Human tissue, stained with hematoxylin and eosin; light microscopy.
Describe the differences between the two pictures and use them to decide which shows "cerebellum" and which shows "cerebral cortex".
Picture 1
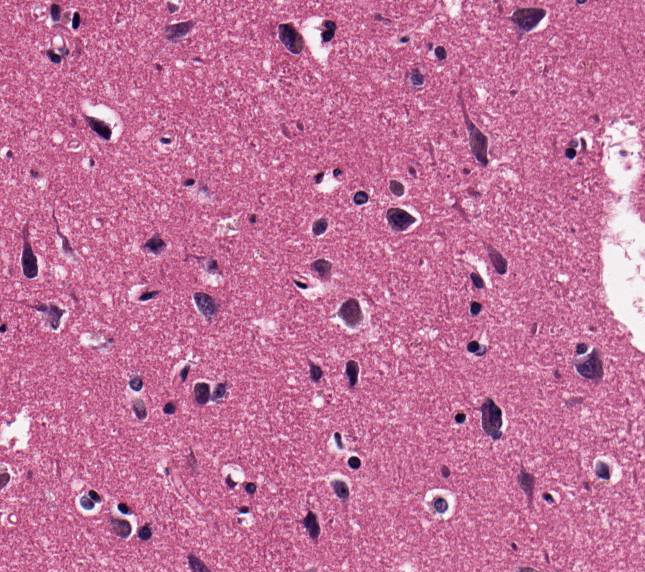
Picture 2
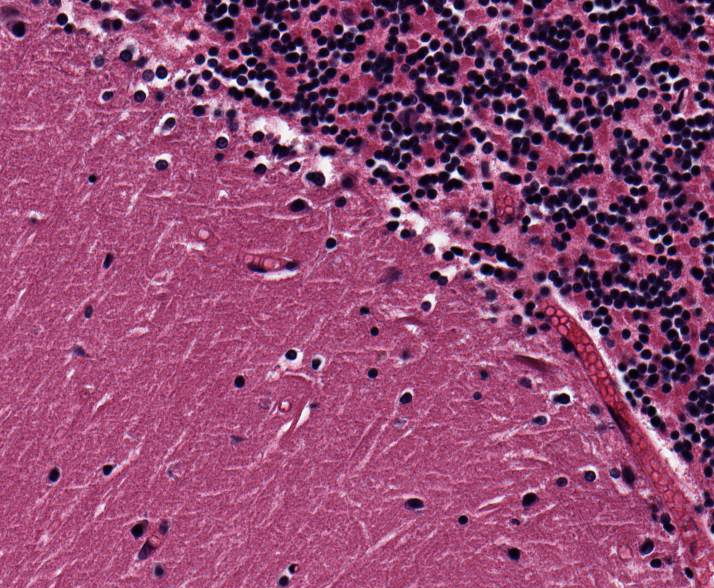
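The cerebral cortex is shown in picture 1 and the cerebellum in picture 2. In the cerebral cortex the whole field is a uniform pink, finely granular neuropil with cells scattered singly, and there is no epithelium, gland or other organised unit. The cerebellum field, by contrast, is divided by a diagonal border into a densely cellular zone at upper right and a pale pink fibrillary zone at lower left. Neurons with angular, triangular cell bodies, some tapering into a single process, occur throughout picture 1, with small round dark nuclei that have hardly any visible cytoplasm scattered among them. In picture 2 the cellular zone is crowded with small round dark nuclei showing very little visible cytoplasm, interrupted by small pink nucleus-free patches, while the fibrillary zone holds only sparse, scattered small dark nuclei. No fibres in the background of picture 1 run in a single common direction.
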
